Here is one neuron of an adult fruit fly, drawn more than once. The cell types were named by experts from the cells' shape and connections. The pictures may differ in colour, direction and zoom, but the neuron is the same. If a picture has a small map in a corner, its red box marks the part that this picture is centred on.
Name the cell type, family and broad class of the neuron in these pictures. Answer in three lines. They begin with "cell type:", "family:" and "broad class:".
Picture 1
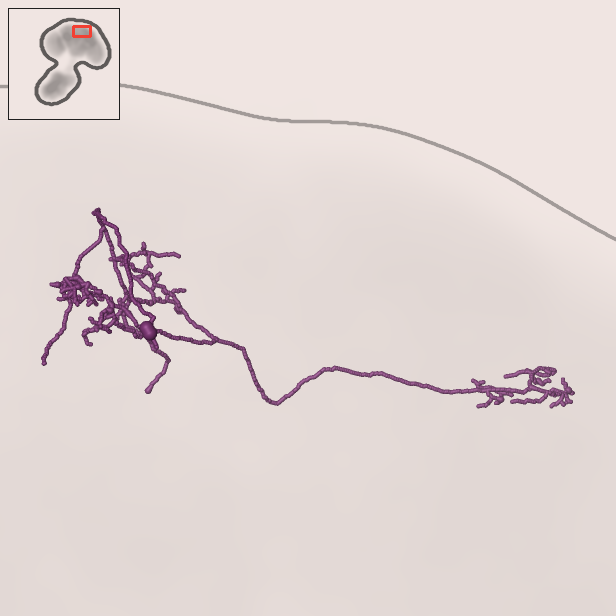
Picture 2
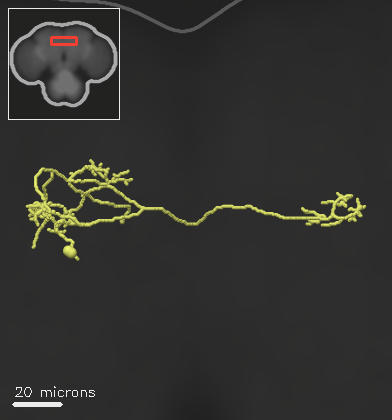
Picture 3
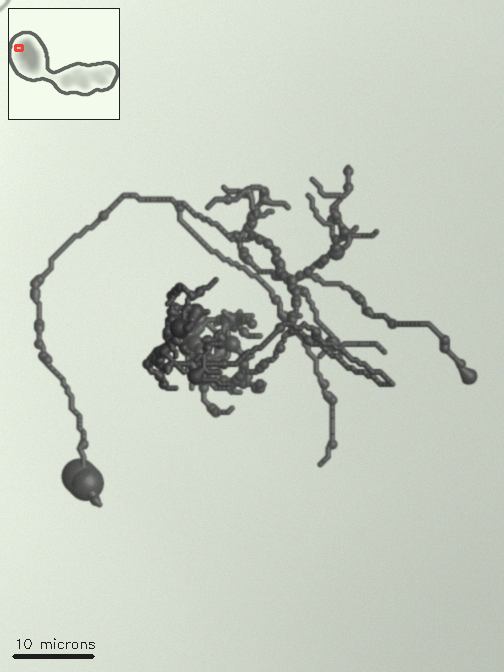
cell type: PAM13
family: class DAN
broad class: central-brain intrinsic neuron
